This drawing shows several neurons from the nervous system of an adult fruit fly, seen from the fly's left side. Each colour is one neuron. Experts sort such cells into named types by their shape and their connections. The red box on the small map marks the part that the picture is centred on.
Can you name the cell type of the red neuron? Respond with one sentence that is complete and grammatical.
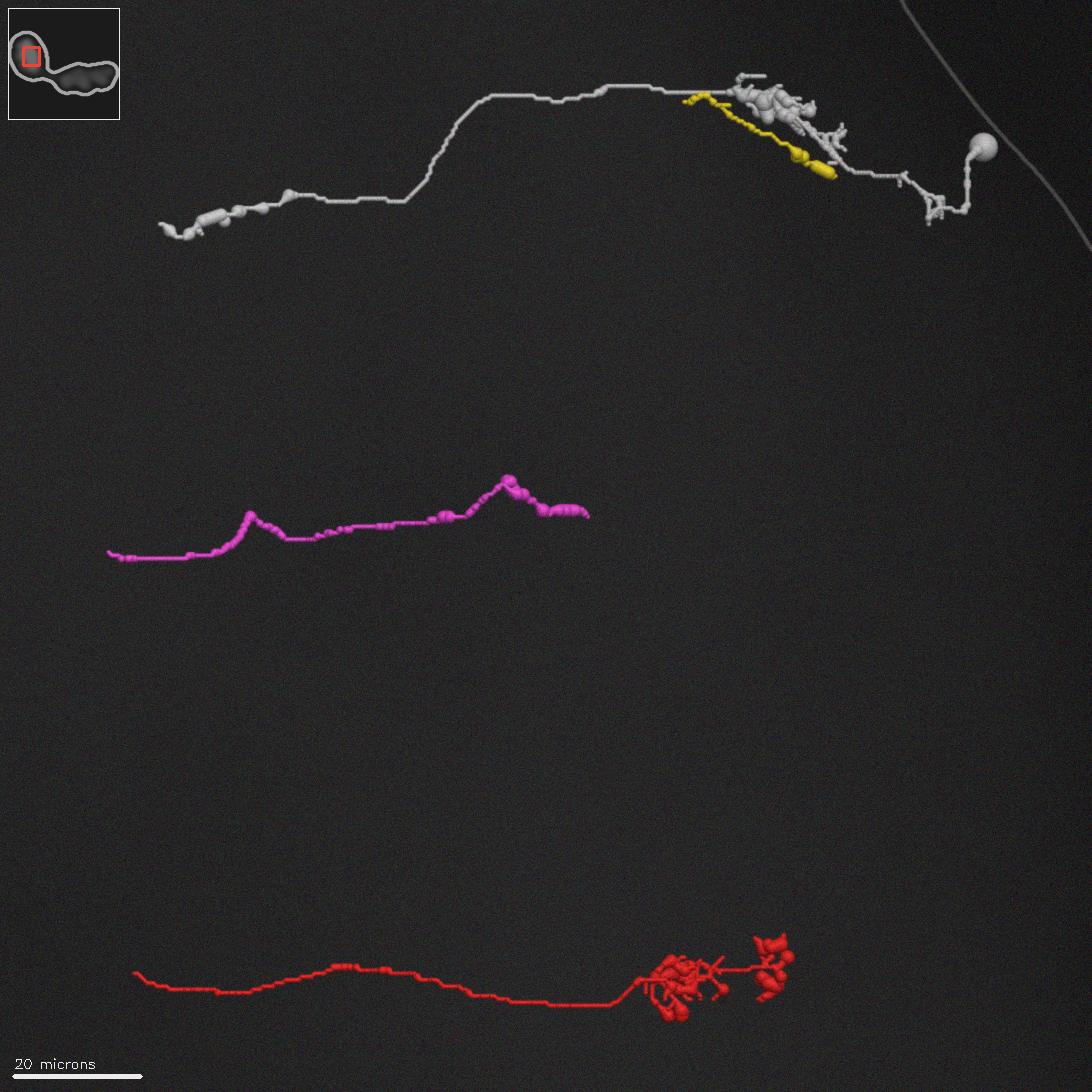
The neuron here is of the cell type L5.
